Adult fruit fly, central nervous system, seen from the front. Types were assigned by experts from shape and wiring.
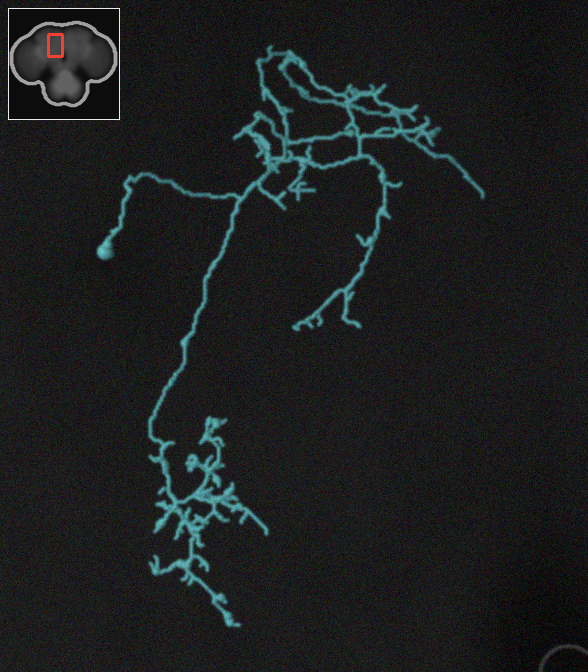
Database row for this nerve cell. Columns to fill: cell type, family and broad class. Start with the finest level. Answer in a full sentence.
Type CB2117 of hemilineage CREa2_ventral, a central-brain intrinsic neuron.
